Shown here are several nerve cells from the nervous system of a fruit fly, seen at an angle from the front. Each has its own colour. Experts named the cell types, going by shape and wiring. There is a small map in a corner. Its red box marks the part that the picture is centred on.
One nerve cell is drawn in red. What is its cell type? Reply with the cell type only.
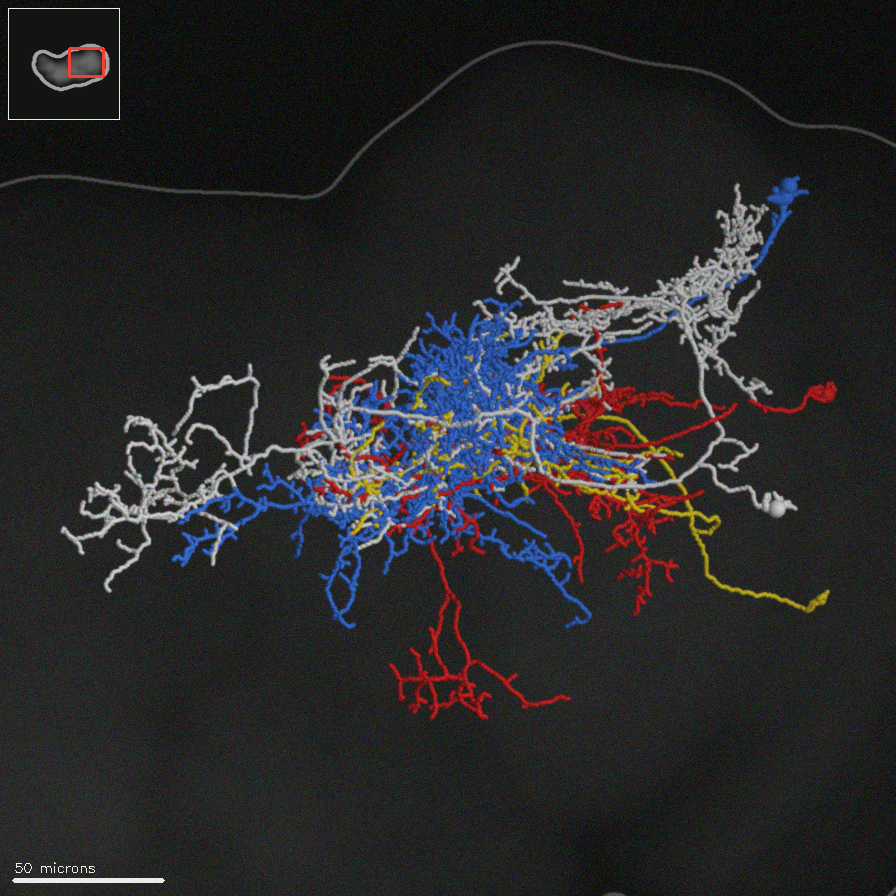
CL067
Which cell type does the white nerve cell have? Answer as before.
CL111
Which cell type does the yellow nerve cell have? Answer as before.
CL108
